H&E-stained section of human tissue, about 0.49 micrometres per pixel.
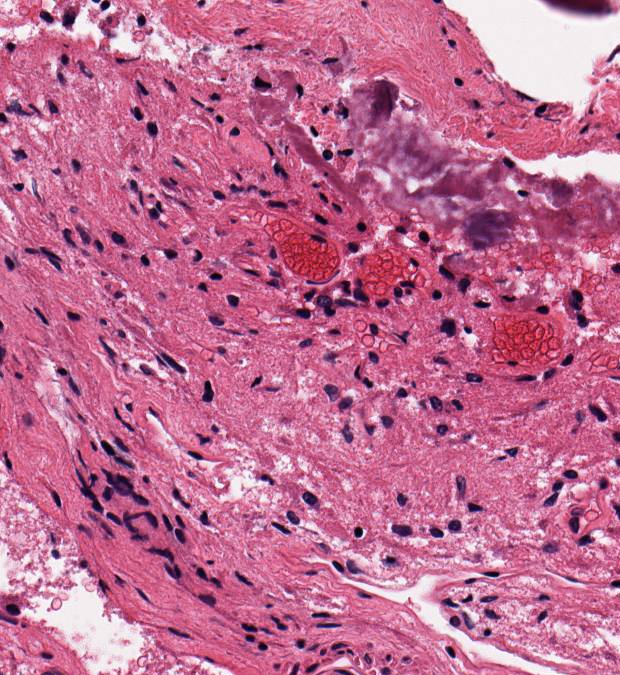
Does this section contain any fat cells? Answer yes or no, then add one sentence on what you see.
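No. No fat cells are present anywhere in the field.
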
